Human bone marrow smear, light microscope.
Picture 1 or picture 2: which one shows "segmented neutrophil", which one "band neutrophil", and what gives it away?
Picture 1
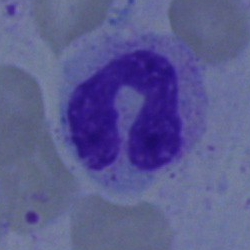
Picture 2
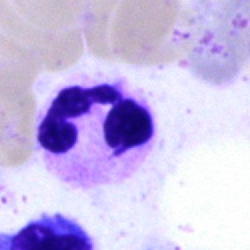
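Picture 1 shows a band neutrophil, and picture 2 shows a segmented neutrophil.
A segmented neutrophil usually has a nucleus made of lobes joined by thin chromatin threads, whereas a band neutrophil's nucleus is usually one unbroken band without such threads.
In picture 1, the nucleus is joined along its curve by a broad band rather than being pinched into lobes by thin threads, and in picture 2 the nucleus is divided into lobes. The band's horseshoe has its closed end at the top, while the lobes in picture 2 form a horseshoe open toward the bottom. The granules are faint and purplish in picture 1 but pinkish in picture 2.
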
